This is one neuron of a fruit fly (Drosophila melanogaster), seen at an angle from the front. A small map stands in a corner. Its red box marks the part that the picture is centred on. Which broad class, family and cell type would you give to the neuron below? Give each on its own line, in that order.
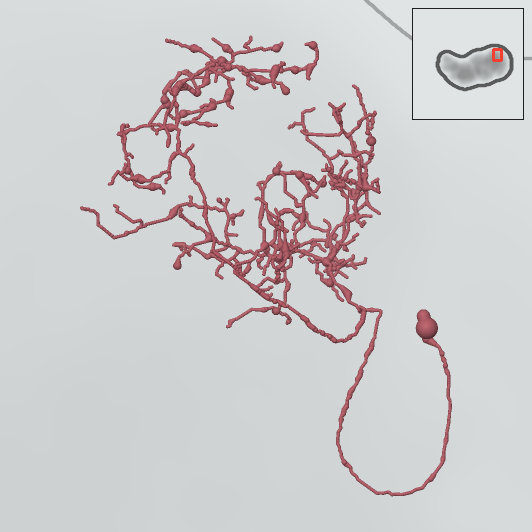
central-brain intrinsic neuron
hemilineage LHl1
LHAV4a7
